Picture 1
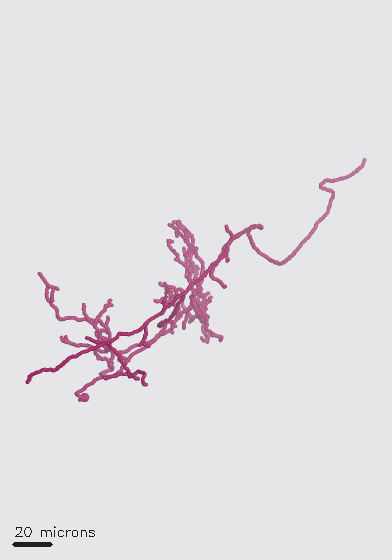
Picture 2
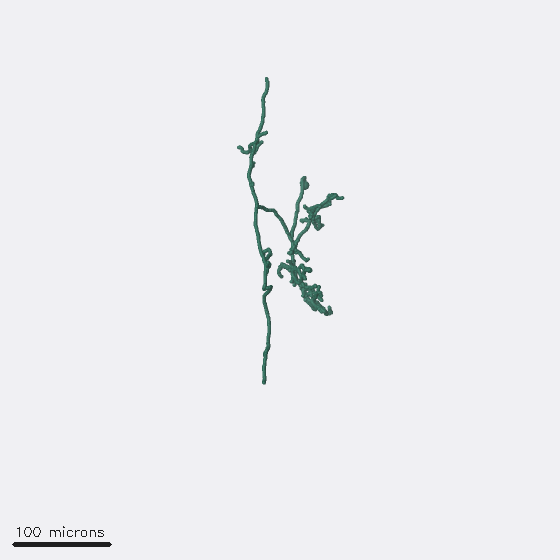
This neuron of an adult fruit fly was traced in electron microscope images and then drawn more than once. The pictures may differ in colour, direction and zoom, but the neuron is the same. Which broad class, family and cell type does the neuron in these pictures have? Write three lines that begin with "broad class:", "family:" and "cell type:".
broad class: nerve-cord intrinsic neuron
family: hemilineage 10B
cell type: IN10B038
